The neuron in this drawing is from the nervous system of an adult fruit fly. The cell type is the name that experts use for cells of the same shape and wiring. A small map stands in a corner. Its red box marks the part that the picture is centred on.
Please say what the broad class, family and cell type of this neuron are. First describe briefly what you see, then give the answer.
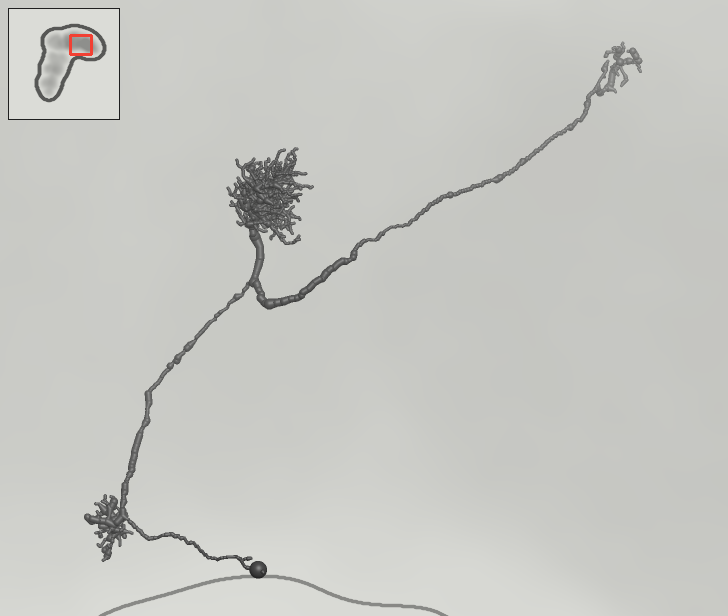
Dozens of branch ends can be seen. As drawn here it is about as wide as it is tall. This is a central-brain intrinsic neuron. The name of its family is class CX. Its cell type is EPG.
